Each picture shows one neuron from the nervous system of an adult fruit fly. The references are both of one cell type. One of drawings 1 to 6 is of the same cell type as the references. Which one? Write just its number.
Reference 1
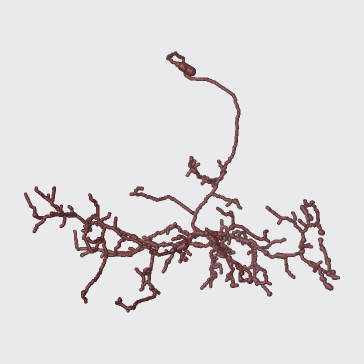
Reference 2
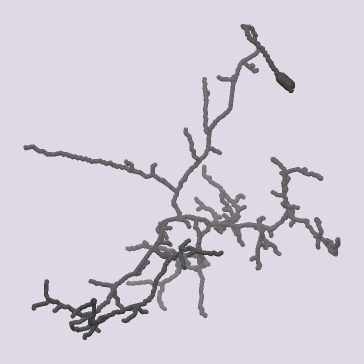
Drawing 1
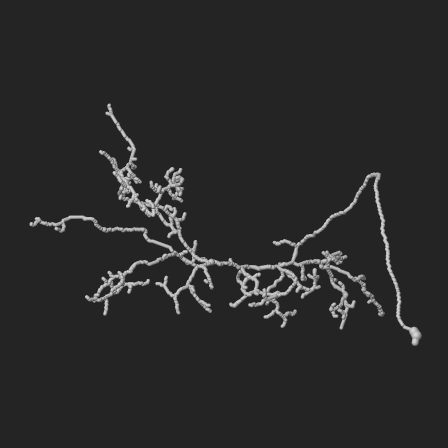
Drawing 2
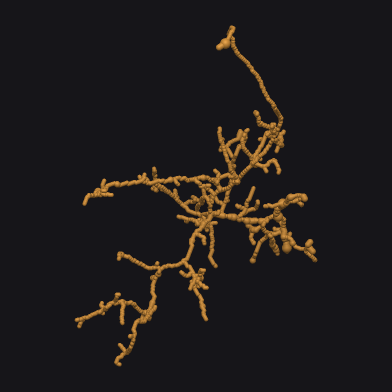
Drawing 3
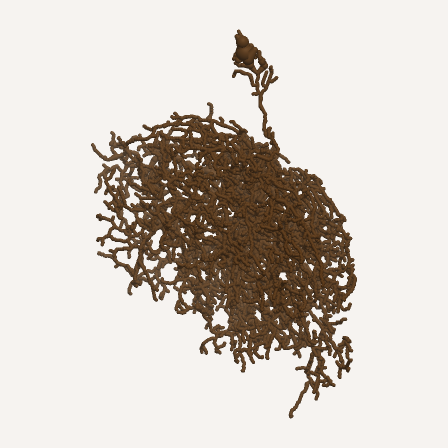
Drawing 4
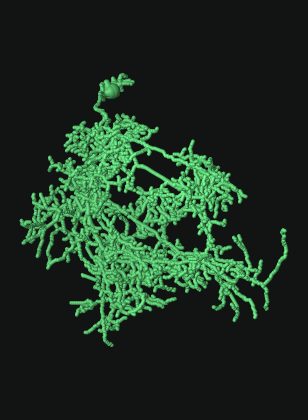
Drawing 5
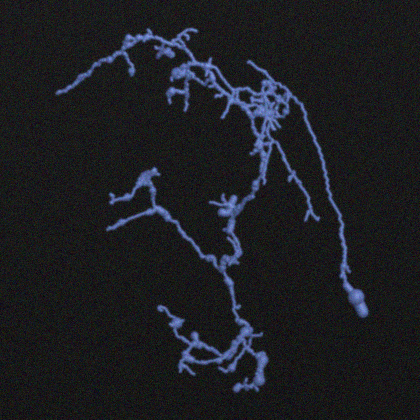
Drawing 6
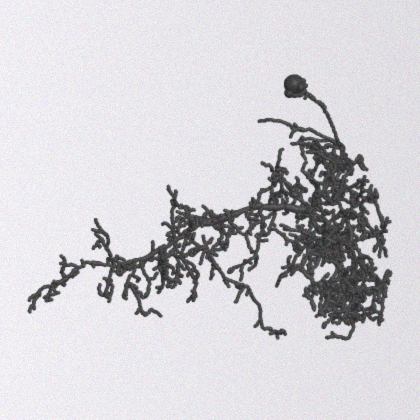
2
